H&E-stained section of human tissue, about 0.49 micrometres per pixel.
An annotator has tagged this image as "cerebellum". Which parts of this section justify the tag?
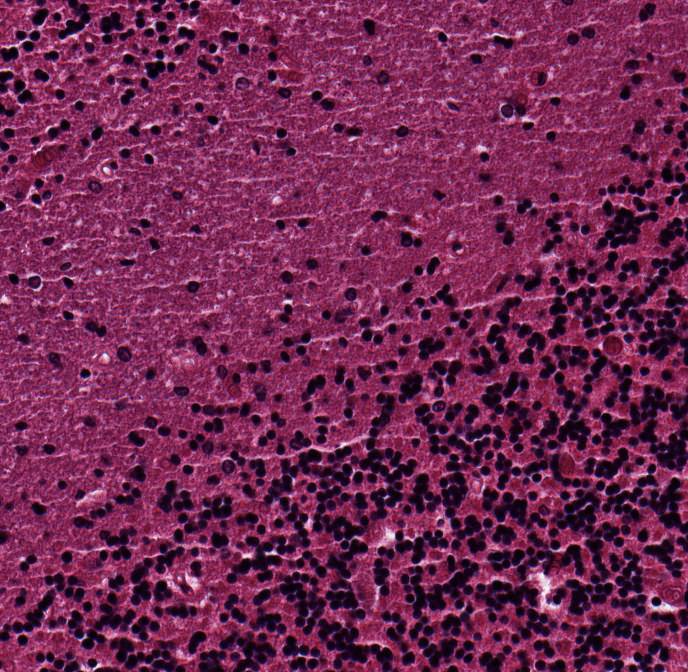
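Look first at how this cerebellum field divides into two zones. At the upper left is a pale pink zone of finely textured material, with only scattered small nuclei. At the lower right is a dark zone crowded with small, round, darkly stained nuclei showing little visible cytoplasm. Near the bottom, small irregular clear spaces lie among those crowded nuclei.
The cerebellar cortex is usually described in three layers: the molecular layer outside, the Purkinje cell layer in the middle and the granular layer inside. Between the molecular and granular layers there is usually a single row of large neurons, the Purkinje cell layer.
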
